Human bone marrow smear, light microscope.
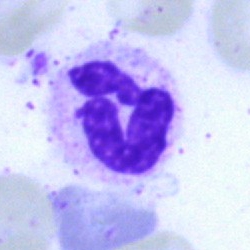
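Segmented neutrophil. Look at the lobes: they curve around a small clear space near the centre of the cell. Their chromatin is dense and stains dark purple. The cytoplasm is pale pinkish-lilac, with fine granules of the same colour scattered through it.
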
